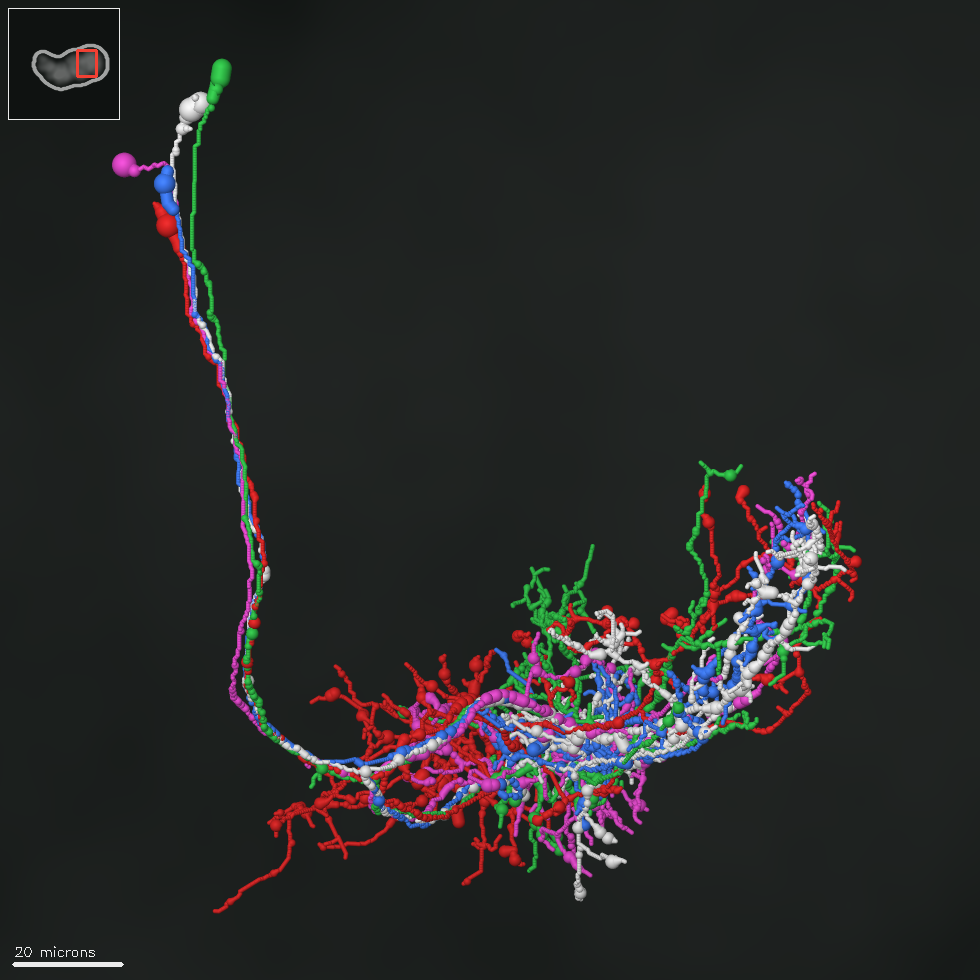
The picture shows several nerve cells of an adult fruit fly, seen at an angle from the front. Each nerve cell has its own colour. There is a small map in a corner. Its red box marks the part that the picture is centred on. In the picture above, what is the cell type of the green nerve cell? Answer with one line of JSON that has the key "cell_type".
{"cell_type": "WED095"}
